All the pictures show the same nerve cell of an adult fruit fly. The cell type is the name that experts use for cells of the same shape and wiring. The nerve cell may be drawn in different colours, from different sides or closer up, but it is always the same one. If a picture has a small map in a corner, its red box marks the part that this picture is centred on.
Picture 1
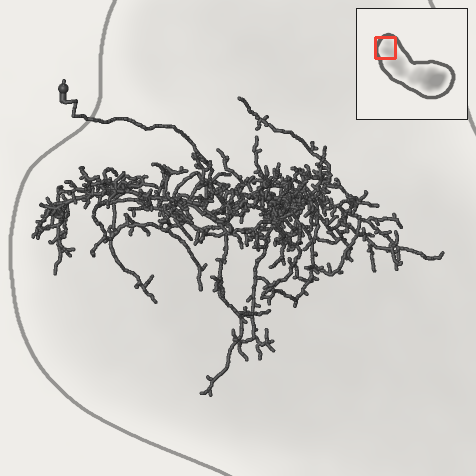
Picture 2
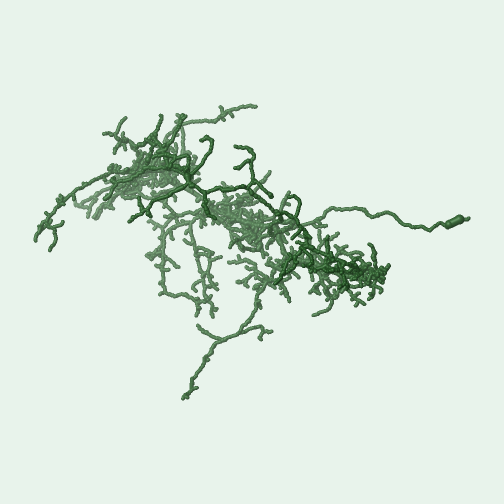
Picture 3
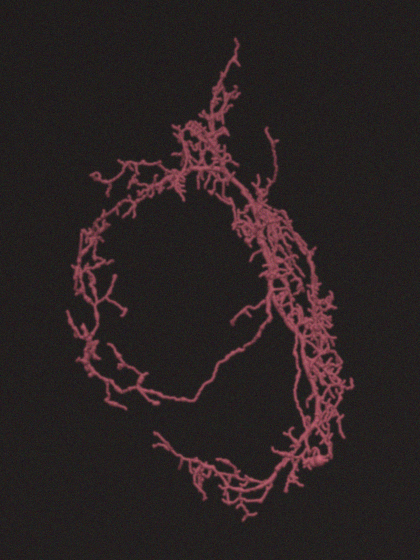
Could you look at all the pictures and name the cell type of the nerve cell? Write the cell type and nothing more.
IN20A.22A008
